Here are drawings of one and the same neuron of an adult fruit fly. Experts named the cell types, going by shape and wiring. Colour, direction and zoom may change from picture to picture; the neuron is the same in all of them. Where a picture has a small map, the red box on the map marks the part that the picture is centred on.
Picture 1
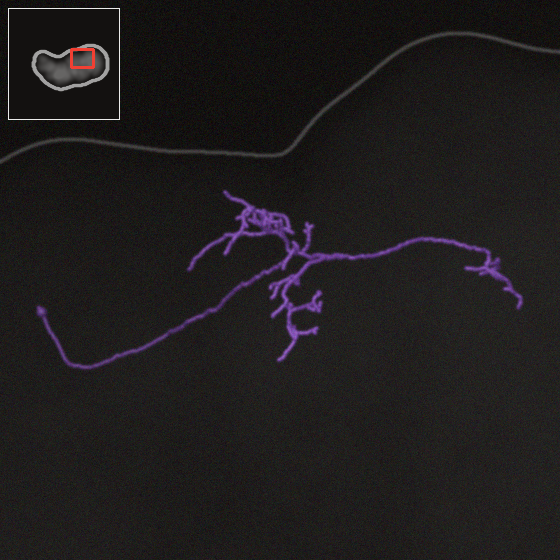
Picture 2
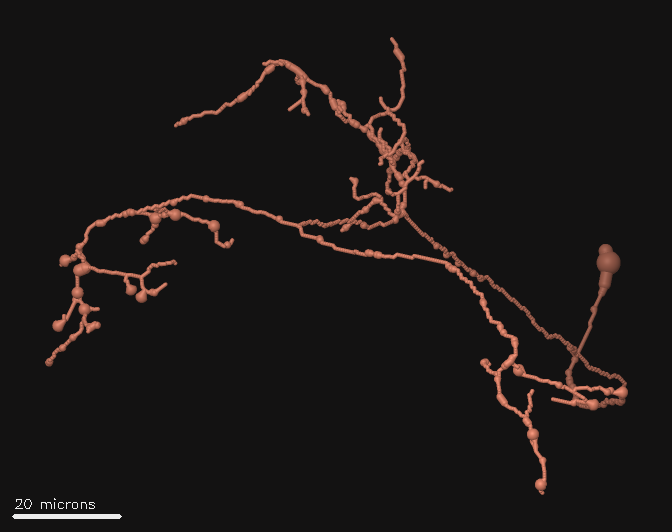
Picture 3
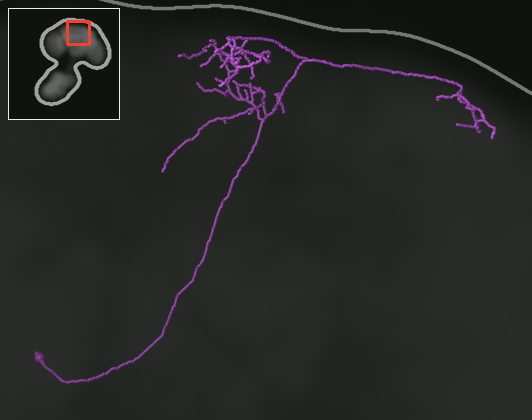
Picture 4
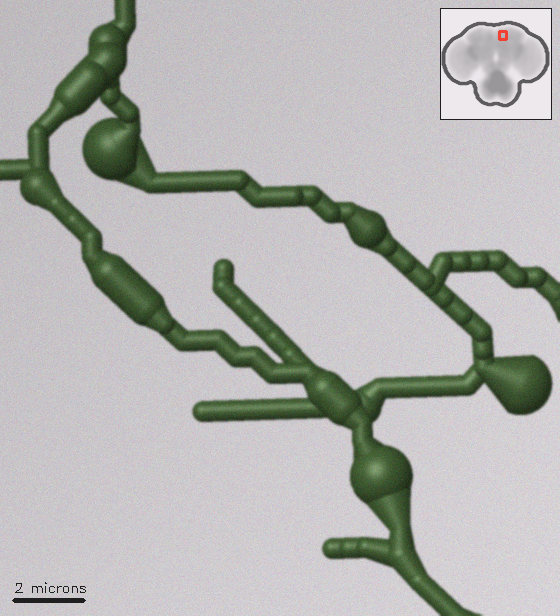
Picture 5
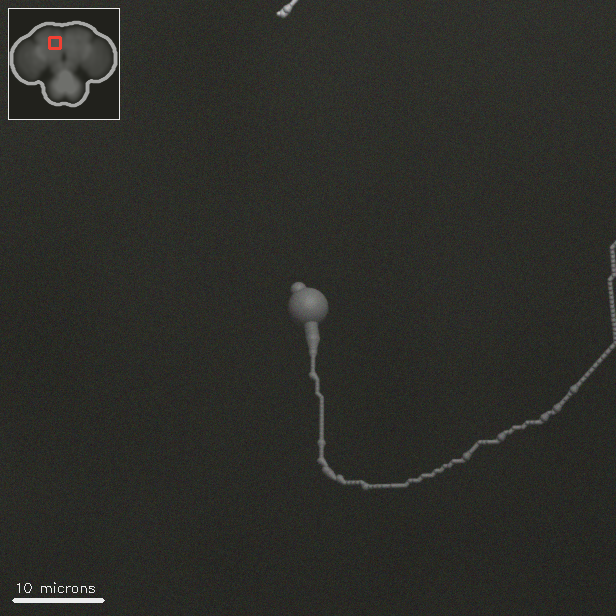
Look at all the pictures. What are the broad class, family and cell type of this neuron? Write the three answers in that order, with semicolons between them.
central-brain intrinsic neuron; hemilineage SMPp&v1_ventral; SMP591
